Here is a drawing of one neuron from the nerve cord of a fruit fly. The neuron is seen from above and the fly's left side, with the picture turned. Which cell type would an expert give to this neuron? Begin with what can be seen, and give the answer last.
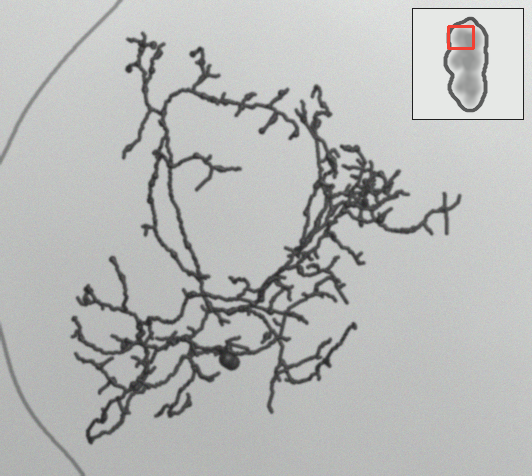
In this view it is about as wide as it is tall. It is a nerve-cord intrinsic neuron. The cell type is IN04B081.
